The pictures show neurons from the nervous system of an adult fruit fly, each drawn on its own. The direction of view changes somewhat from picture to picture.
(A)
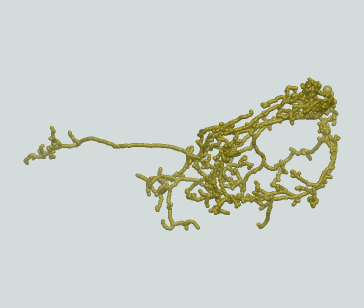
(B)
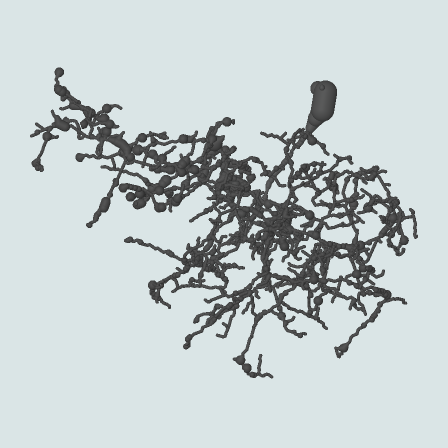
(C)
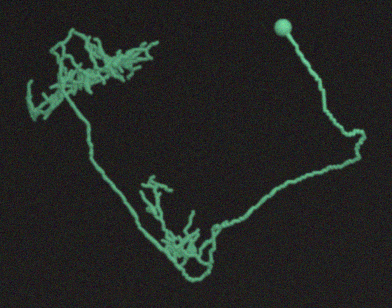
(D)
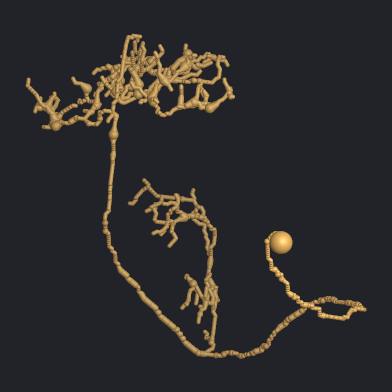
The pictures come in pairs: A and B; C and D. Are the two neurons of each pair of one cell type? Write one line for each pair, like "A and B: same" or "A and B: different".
A and B: different
C and D: same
